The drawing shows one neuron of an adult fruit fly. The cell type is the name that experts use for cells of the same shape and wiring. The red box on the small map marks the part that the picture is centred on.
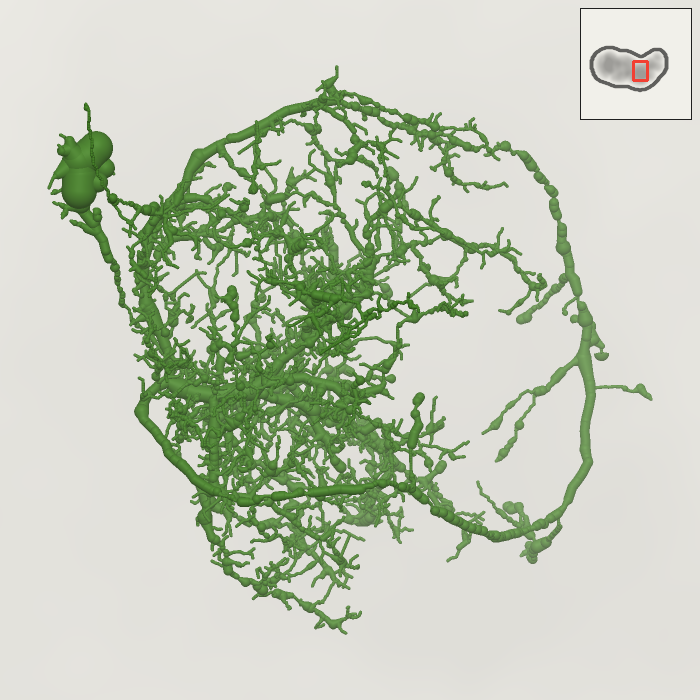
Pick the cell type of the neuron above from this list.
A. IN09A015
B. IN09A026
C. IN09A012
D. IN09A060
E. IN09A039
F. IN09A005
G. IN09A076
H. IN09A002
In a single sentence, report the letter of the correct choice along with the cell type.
Cell type IN09A002 is what the neuron is, as option H states.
